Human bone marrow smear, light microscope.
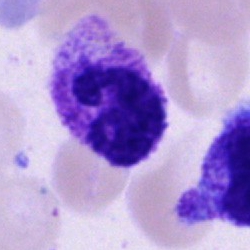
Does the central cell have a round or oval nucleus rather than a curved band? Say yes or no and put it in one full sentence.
No, the nucleus is stretched into a curved band and lacks separate lobes.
